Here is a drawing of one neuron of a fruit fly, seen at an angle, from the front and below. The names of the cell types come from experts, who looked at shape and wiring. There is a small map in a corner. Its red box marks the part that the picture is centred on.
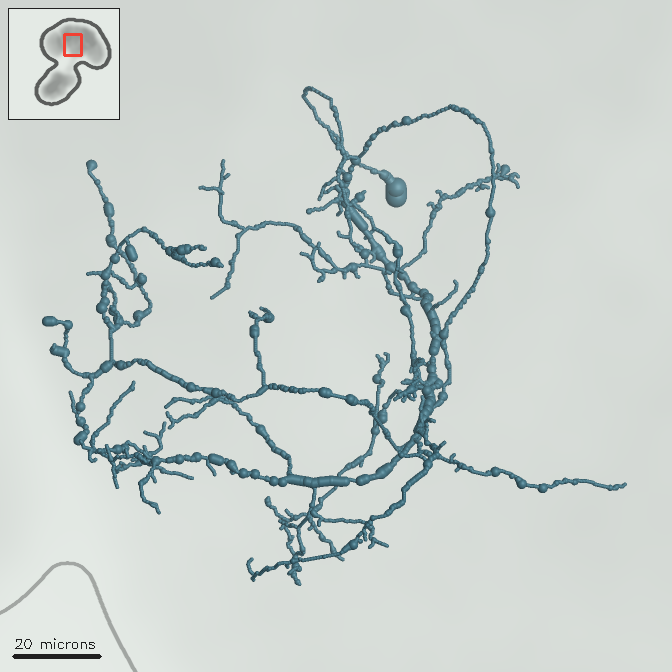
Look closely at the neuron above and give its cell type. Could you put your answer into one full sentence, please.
Within the cell type CB1222 sits this neuron.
